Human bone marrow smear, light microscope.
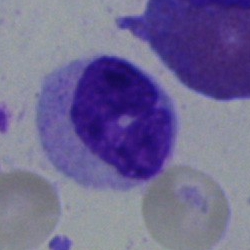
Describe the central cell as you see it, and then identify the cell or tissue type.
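Looking at the central cell, I see a round outline with a smooth edge. Its nucleus sits off-centre, toward the right. The cytoplasm appears pale lilac-blue, and I find no clear vacuoles in it. So this is a monocyte.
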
